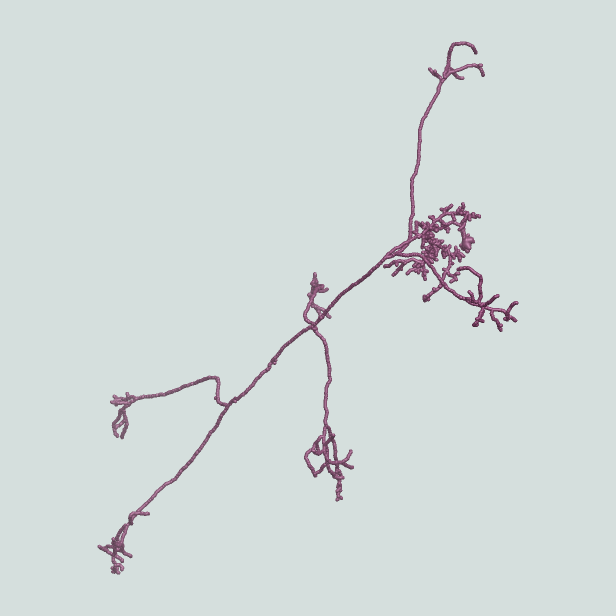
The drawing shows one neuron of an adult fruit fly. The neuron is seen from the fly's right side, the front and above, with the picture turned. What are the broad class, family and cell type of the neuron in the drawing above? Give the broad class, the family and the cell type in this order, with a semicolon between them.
nerve-cord intrinsic neuron; hemilineage 06B; IN06B028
